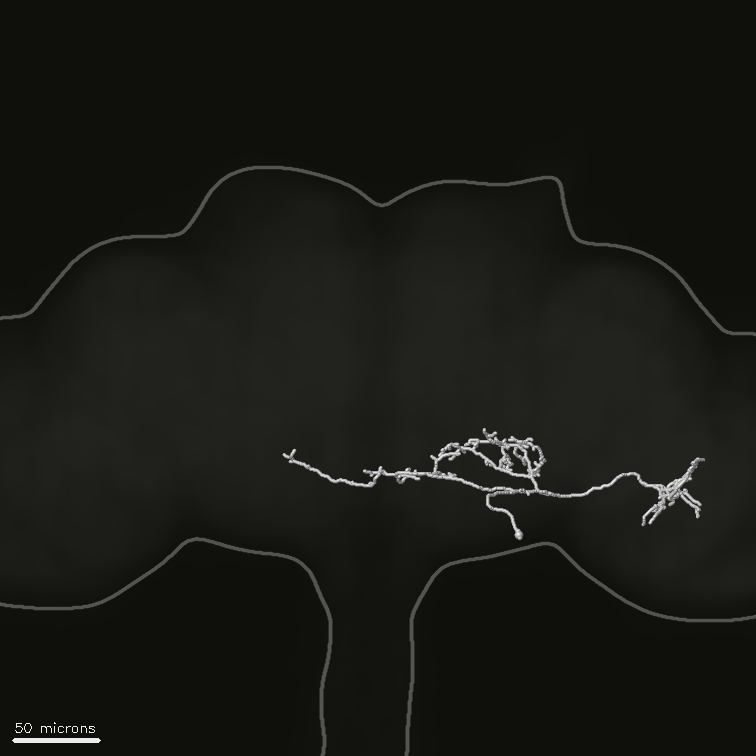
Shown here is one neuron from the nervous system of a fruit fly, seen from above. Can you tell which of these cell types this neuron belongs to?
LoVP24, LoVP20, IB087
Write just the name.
LoVP20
